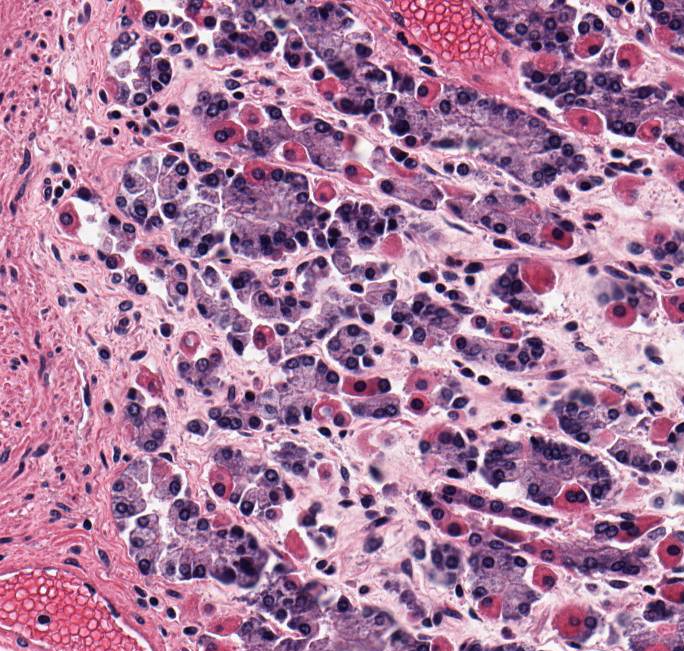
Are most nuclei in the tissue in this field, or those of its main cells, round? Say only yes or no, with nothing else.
Yes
